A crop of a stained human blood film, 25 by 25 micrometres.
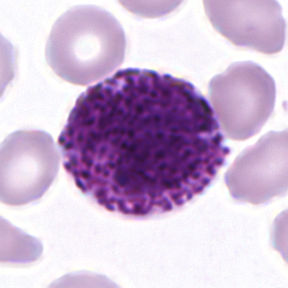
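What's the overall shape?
Roughly round, about 14 micrometres across.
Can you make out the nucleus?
Not clearly; coarse dark purple granules pack the cell and lie over it, hiding its outline.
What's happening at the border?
The granules run right to the edge, so it looks slightly beaded.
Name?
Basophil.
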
